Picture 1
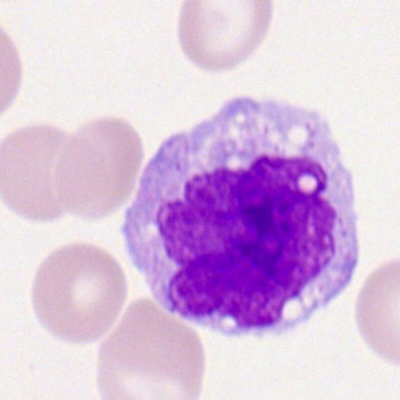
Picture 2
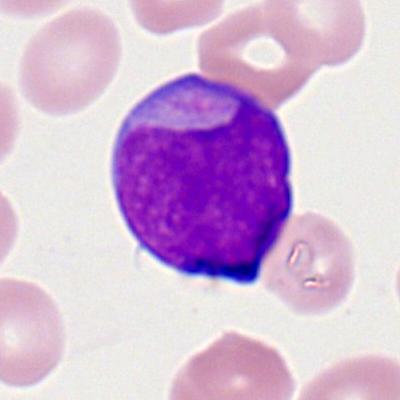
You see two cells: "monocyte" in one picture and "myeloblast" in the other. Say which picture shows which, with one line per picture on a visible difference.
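The cell in picture 1 is a monocyte. Several small, round, clear vacuoles lie in the cytoplasm.
The cell in picture 2 is a myeloblast. No vacuoles are seen in the cytoplasm.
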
